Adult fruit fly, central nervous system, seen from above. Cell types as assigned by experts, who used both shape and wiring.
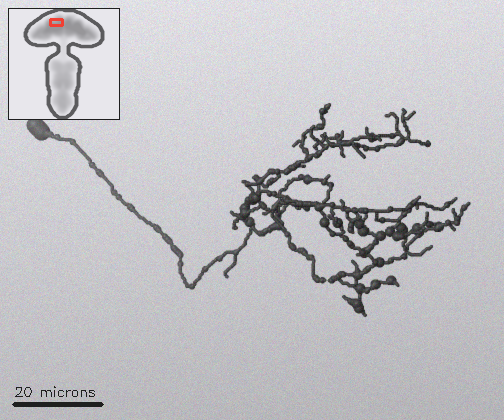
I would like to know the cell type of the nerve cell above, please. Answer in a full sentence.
The cell type is CB2430.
